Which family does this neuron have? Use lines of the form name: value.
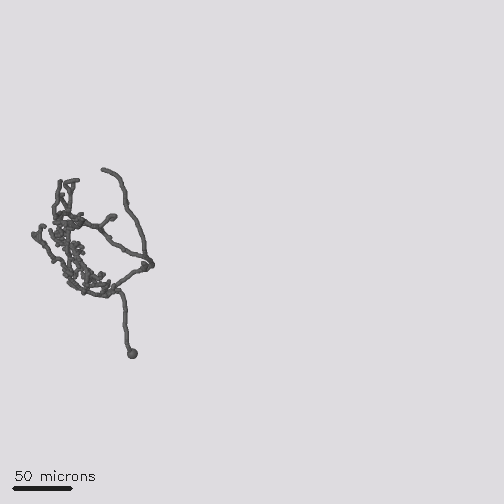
family: hemilineage VLPl&p2_posterior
